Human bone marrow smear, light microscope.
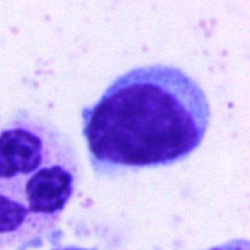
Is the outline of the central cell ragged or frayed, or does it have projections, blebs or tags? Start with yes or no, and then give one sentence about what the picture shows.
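Yes. A small pale blue bulge sticks out from the left edge of the cell.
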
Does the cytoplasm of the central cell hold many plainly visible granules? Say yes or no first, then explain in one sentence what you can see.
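No. No granules are visible in the cytoplasm.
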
